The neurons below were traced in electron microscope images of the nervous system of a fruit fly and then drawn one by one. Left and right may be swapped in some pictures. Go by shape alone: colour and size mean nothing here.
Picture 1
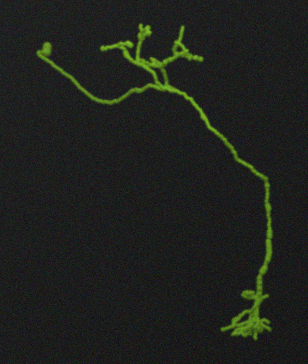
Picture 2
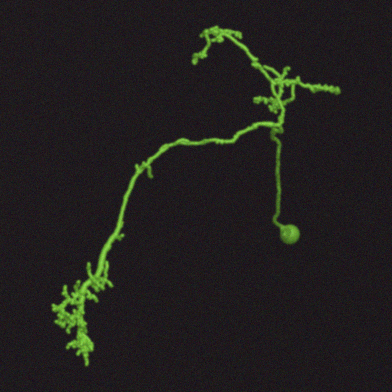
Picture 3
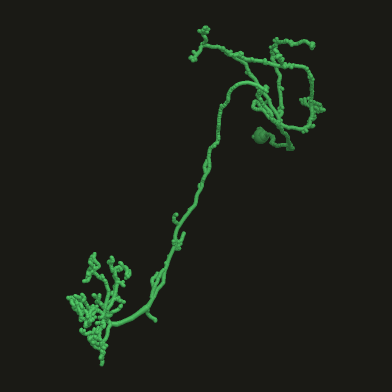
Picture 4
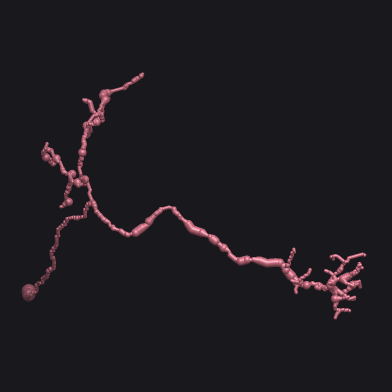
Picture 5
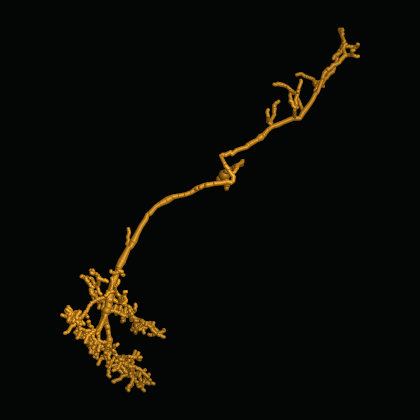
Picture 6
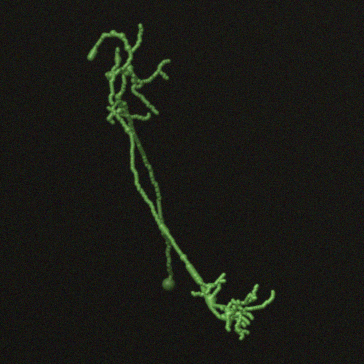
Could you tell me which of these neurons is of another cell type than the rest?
Picture 5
